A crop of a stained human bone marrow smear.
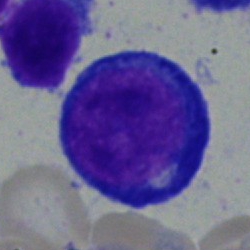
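Proerythroblast, stained human bone marrow smear, light microscope. Nucleus fills most of the cell; thin cytoplasmic rim stained deep blue. Chromatin fine, evenly spread, no coarse clumps. Small pale area near lower right edge.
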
